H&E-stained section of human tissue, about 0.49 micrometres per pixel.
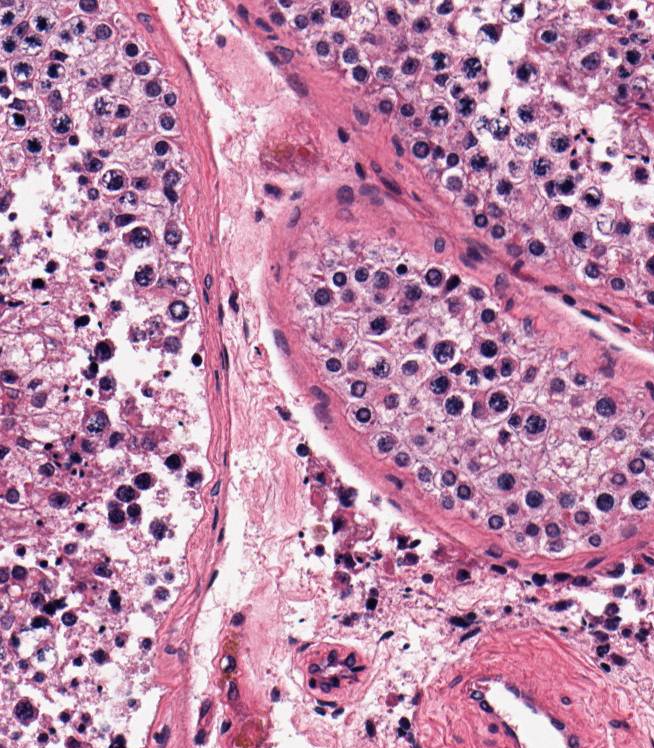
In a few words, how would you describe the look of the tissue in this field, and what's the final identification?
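Several closely packed tubular units here, split by narrow strands of stroma, one of them oval and lying right of centre. That oval one is full of large cells with pale, clear cytoplasm and round central nuclei. The units at the left and upper right hold loosely scattered cells with many clear spaces between them. It's testis.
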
